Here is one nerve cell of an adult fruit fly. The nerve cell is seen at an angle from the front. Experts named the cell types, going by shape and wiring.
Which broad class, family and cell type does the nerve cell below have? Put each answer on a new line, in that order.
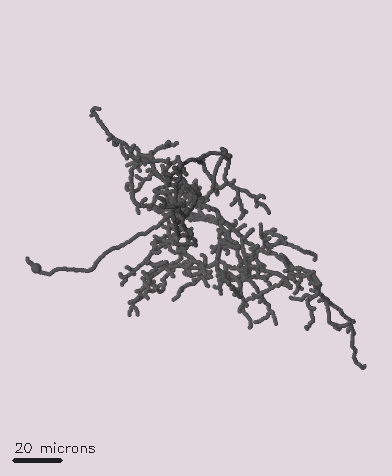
central-brain intrinsic neuron
hemilineage CREl1
CL123_d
